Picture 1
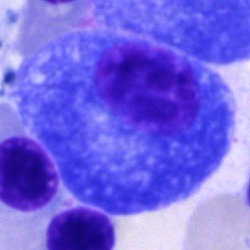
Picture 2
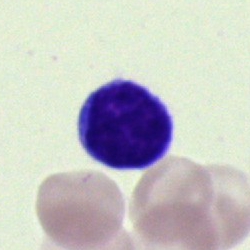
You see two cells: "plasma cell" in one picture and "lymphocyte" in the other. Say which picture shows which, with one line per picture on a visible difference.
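In picture 1 we see a plasma cell: The cytoplasm is abundant, covering far more of the cell than the nucleus does.
In picture 2 we see a lymphocyte: Cytoplasm is at most a very thin rim that is barely visible.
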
